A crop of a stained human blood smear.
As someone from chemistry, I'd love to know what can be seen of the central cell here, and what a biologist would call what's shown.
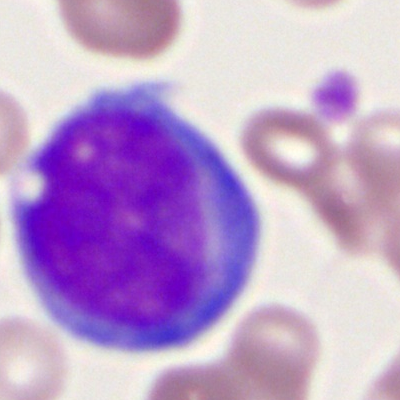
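Checking the outline first, it is roughly round, with a slightly ragged upper edge. Next, the nucleus fills most of the cell. Last, no granules are visible in the cytoplasm. The cell is a myeloblast.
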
